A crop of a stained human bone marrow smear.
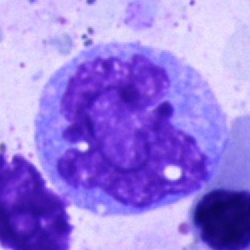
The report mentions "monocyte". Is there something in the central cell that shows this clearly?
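The nucleus here is irregular and folded into lobes.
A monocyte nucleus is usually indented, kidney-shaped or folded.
That part goes with a monocyte. A moderate rim of pale grey-blue cytoplasm surrounds it, and the chromatin is dark purple and clumped, with paler patches between the clumps.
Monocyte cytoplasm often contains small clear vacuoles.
The two small clear round spots, the larger at the lower right, lie over the nucleus instead, so they fit that less well.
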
